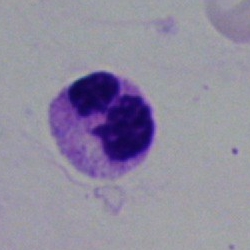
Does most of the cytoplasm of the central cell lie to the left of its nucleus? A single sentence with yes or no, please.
Yes, the bulk of its cytoplasm is found to the left of the nucleus.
